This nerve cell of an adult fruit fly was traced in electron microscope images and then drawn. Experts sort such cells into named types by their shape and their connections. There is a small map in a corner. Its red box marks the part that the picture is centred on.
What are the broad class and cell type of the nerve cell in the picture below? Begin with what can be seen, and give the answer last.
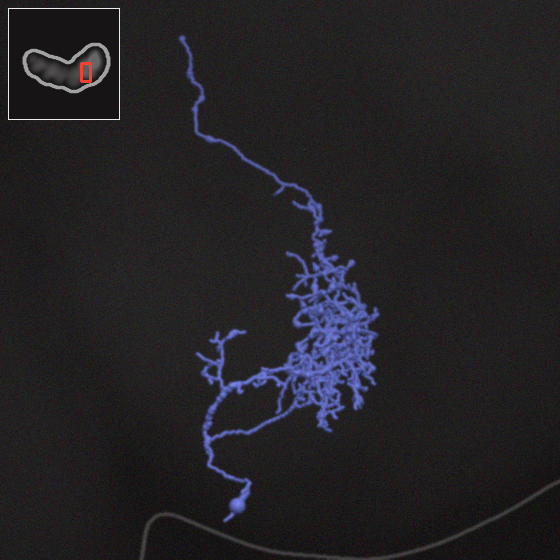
The cell body can be seen at the bottom of the picture. The picture shows dozens of branch ends. This is a central-brain intrinsic neuron. Its cell type is AVLP344.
